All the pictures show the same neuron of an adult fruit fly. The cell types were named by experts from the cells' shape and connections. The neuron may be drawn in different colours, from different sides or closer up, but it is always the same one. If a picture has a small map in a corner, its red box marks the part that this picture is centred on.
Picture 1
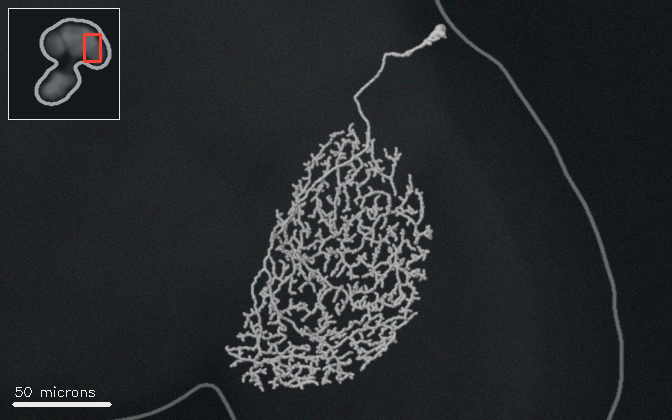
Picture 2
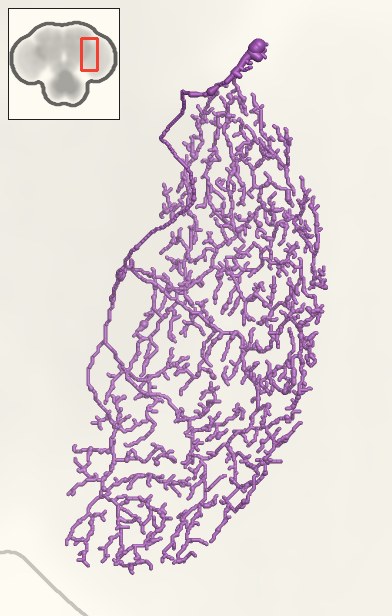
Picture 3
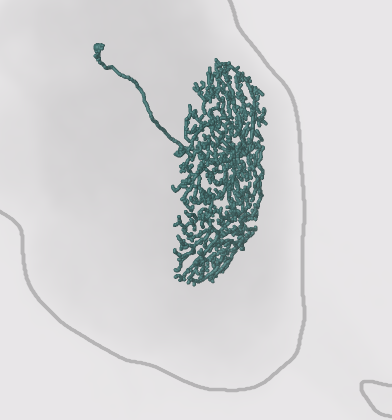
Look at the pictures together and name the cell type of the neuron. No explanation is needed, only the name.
Li11b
